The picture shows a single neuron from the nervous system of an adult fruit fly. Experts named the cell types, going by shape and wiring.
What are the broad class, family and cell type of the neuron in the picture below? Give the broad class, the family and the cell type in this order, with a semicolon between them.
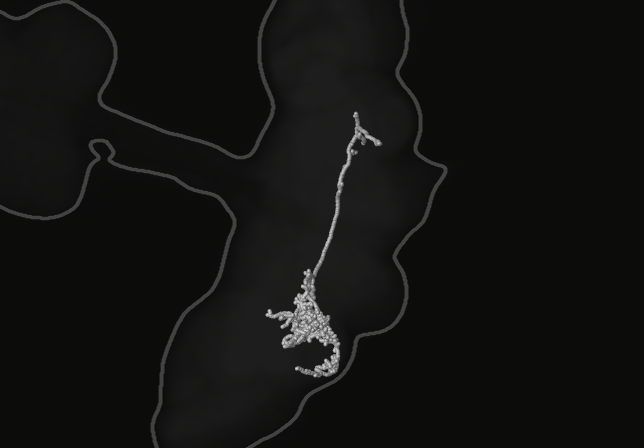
central-brain intrinsic neuron; hemilineage VLPa1_medial; AVLP729m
